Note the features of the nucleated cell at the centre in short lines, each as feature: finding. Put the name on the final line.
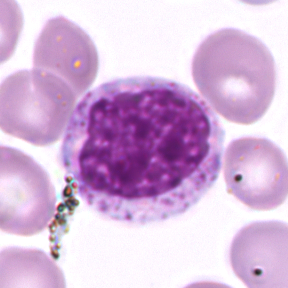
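Chromatin: dark purple clumps with paler spaces between
Rim: narrow, pale grey-blue cytoplasm around the nucleus
Widest part: the rim below the nucleus
Granules: fine, purple, scattered through the cytoplasm
Name: myelocyte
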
